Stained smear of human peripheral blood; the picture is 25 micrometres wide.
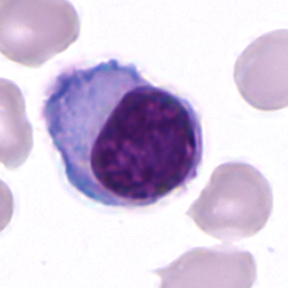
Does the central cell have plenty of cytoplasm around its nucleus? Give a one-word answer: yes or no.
Yes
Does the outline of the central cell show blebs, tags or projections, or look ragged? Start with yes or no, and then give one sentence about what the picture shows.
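Yes. The cell's edge is ragged and frayed along its upper left side.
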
